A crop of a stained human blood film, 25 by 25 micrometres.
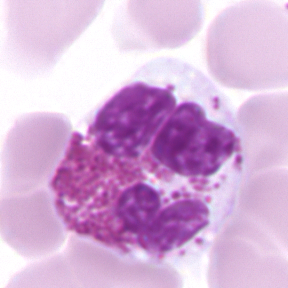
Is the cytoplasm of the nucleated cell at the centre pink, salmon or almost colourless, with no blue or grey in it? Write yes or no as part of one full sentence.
Yes, the cell's cytoplasm is pink or nearly colourless, without any blue or grey.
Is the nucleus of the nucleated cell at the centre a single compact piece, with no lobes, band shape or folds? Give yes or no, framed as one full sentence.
No, there is a nucleus split into distinct lobes in this cell.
